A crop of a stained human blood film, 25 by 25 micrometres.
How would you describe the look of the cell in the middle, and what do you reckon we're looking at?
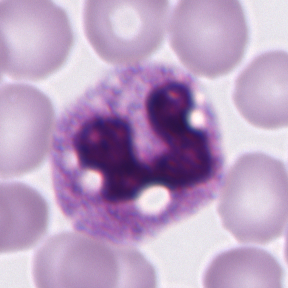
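Start with the nucleus: its chromatin is dark purple and densely clumped. Plenty of lilac-pink cytoplasm surrounds it, evenly filled with fine violet granules. Look, too, for the several clear, round vacuoles lying in the cytoplasm. This cell is a segmented neutrophil.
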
